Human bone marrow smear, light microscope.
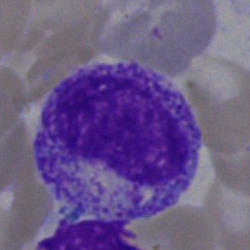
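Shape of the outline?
Round.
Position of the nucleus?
Upper part of the cell, with the cytoplasm gathered below it.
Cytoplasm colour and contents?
Pale greyish-blue, with purple granules scattered through.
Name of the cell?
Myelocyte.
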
